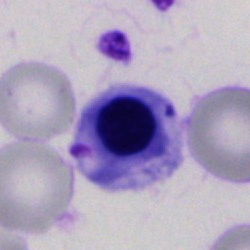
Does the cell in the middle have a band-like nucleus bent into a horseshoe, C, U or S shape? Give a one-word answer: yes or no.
No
